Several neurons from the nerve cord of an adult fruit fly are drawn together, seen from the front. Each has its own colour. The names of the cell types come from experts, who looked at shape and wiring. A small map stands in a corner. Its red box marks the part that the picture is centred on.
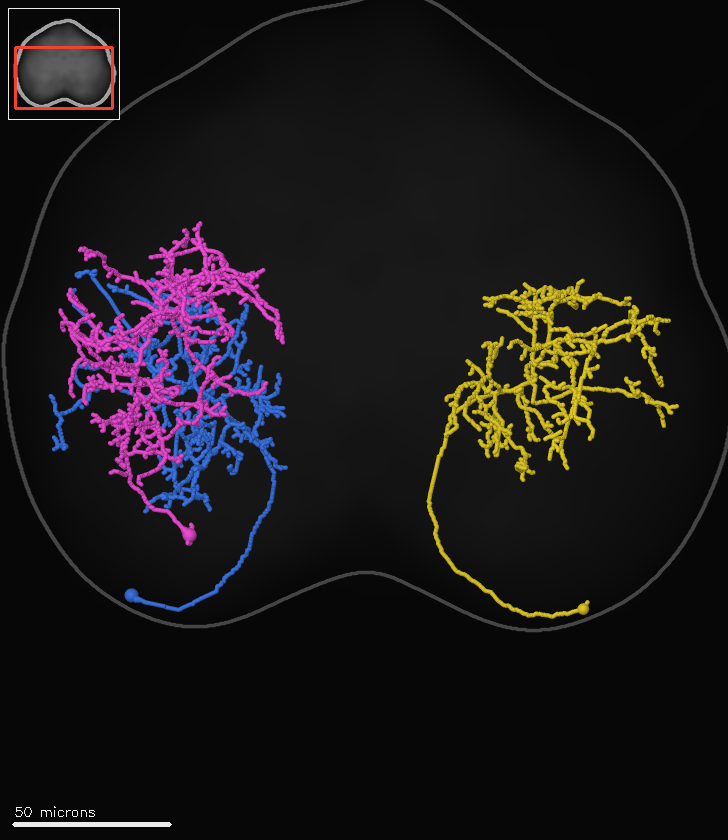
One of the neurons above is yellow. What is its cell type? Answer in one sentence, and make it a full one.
The cell type of this neuron is IN04B103.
